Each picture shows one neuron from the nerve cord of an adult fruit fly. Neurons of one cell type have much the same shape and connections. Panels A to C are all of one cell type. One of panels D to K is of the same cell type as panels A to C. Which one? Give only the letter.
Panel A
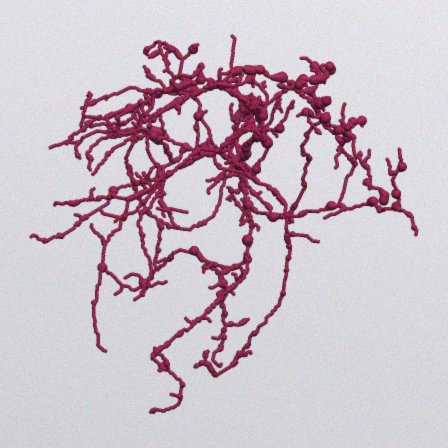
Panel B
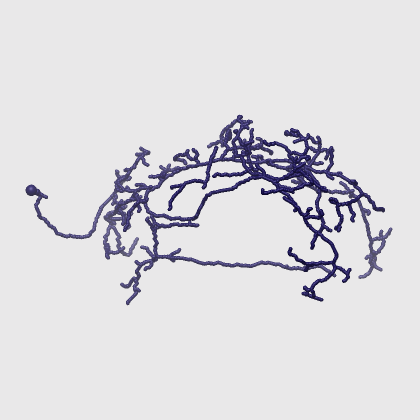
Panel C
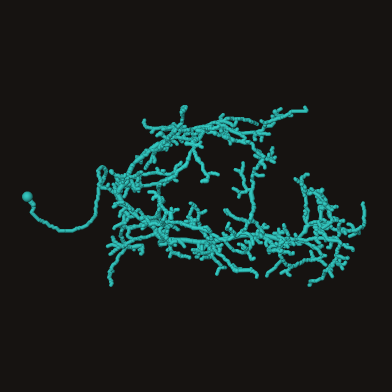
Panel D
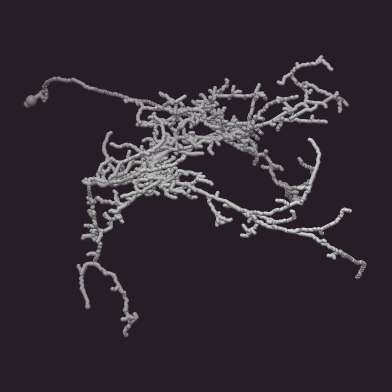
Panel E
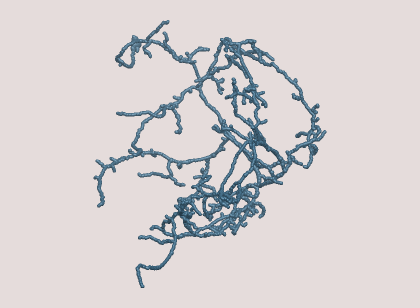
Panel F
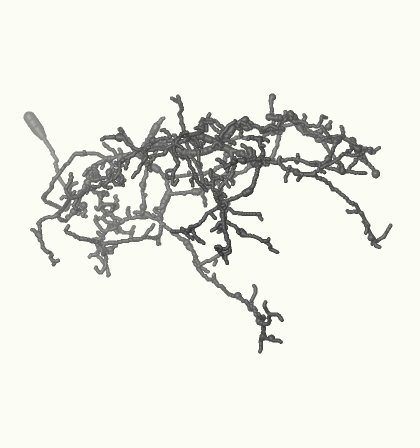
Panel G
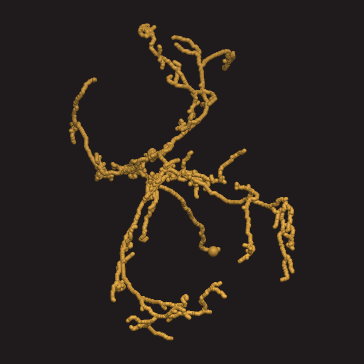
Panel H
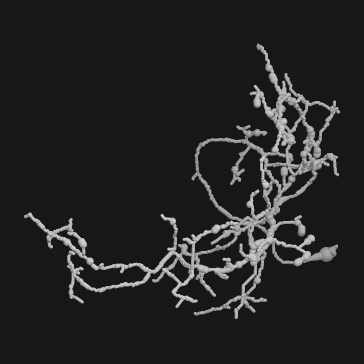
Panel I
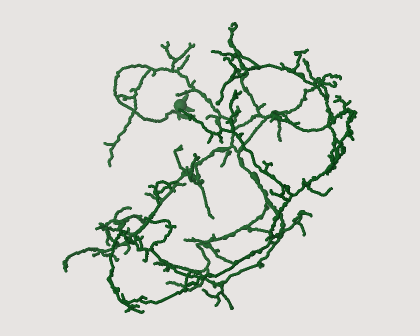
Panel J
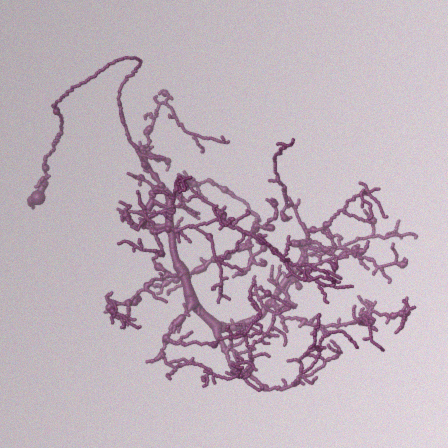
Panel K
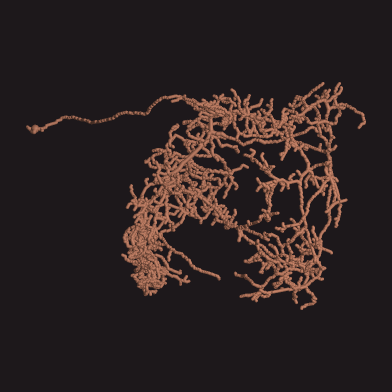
F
